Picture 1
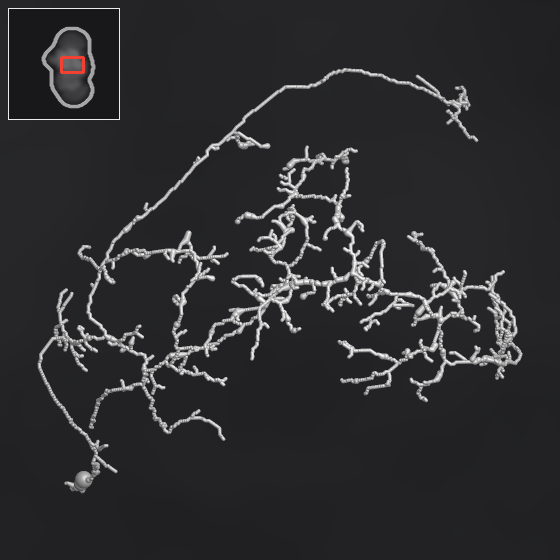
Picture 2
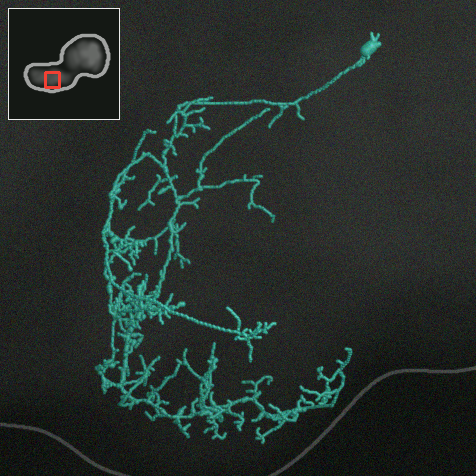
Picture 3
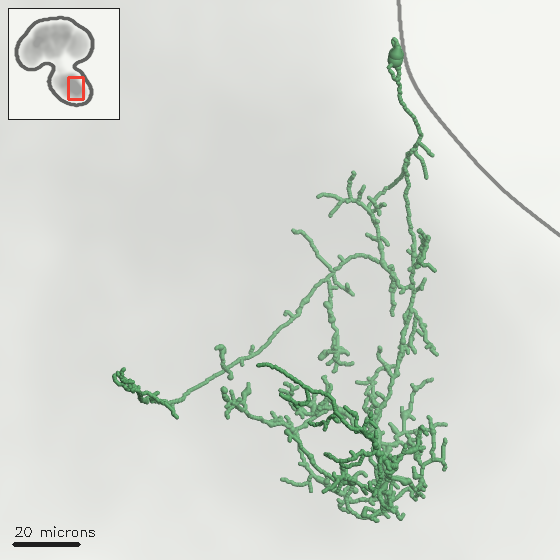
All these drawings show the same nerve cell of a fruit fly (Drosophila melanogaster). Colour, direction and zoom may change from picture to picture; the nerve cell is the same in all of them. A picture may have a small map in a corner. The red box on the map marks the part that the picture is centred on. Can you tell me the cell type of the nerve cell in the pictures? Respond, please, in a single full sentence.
The cell type designation of this nerve cell is IN19A044.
